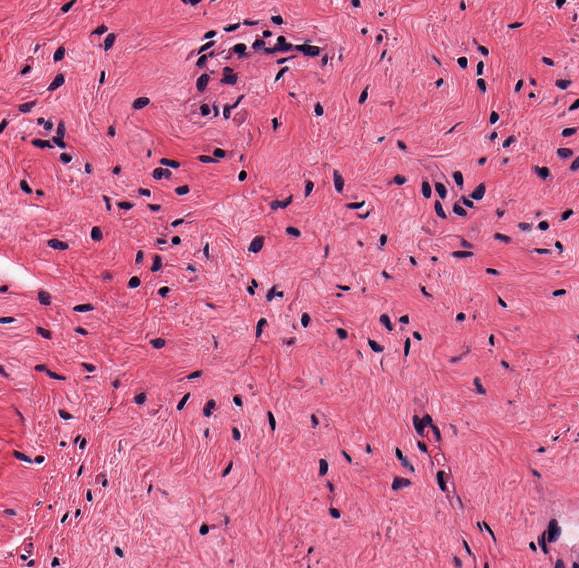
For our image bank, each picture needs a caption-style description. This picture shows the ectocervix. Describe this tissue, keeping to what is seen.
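Dense fibrous tissue fills the whole field, with no epithelium. Its pink collagen fibres are wavy and interlace in varied directions rather than lying parallel. Fibroblast nuclei sit singly and well spaced between them; each is small, dark and oval to spindle-shaped, varying little in size.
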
